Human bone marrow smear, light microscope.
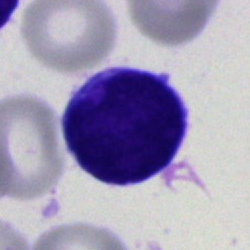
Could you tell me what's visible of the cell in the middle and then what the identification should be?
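Here the nucleus fills almost the whole cell, and no nucleoli can be made out within it. There are no visible granules anywhere in the cell. One small bump projects from its upper right edge. We call this cell a blast.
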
